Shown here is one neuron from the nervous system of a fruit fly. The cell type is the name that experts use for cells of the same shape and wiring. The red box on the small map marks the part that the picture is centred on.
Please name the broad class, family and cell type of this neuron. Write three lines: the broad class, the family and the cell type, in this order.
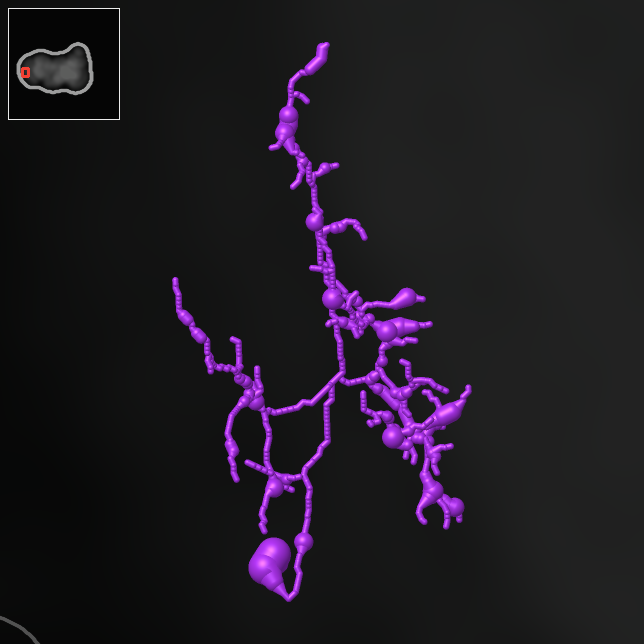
optic-lobe intrinsic neuron
Dm
Dm10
